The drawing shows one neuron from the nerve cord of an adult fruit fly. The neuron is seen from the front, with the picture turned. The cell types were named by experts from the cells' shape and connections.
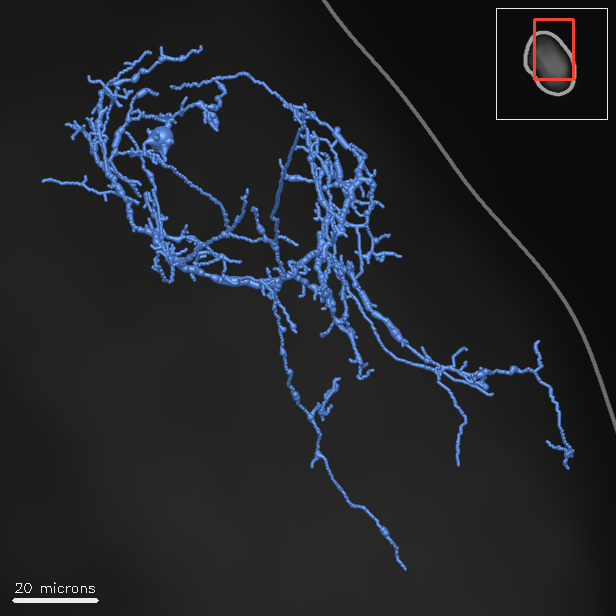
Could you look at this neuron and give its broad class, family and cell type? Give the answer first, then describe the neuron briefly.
This is a nerve-cord intrinsic neuron. Its family is hemilineage 11A. It is of cell type IN11A004. From left to right in the picture it spans about 130 microns. As drawn here it is about as wide as it is tall.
